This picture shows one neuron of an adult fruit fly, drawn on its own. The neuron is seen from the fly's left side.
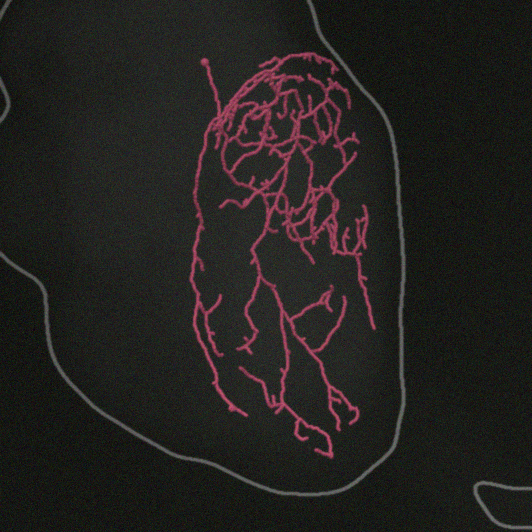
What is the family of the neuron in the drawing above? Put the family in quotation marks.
"Cm"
